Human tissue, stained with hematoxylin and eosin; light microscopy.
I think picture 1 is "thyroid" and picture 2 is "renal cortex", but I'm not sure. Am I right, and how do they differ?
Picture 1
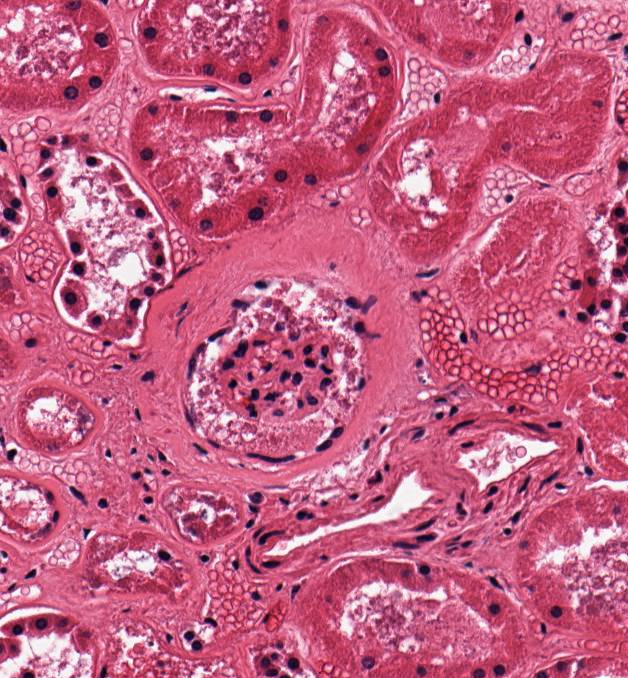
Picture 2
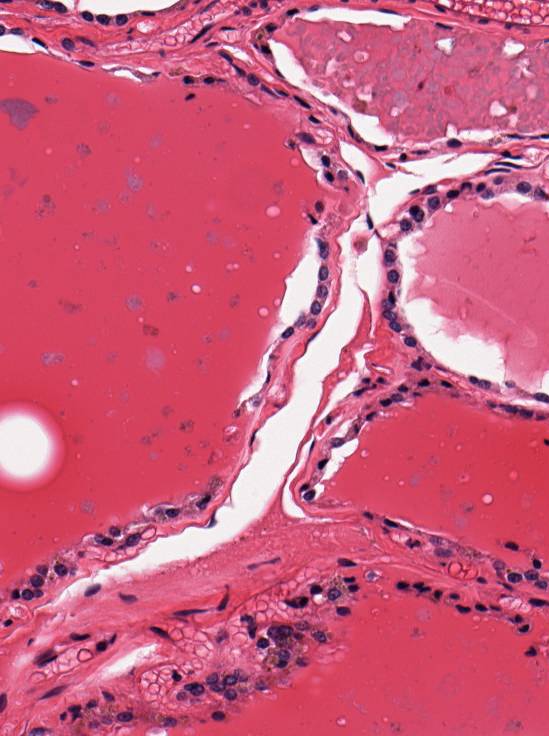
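Picture 1 shows renal cortex; picture 2 shows thyroid. In the renal cortex, a single round glomerular tuft sits in the centre, surrounded by tubules cut in cross and oblique section. The tuft contains many small dark round-to-oval nuclei among pale vacuolated spaces. The tubules are lined by cuboidal cells with granular deep pink cytoplasm and round dark nuclei, and most of their lumina hold pale, flocculent, vacuolated material. The thyroid, by contrast, consists of a few large rounded follicles separated by thin septa and filled with deep pink, largely homogeneous colloid. A single layer of flattened to low cuboidal cells with small dark nuclei lines each follicle.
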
